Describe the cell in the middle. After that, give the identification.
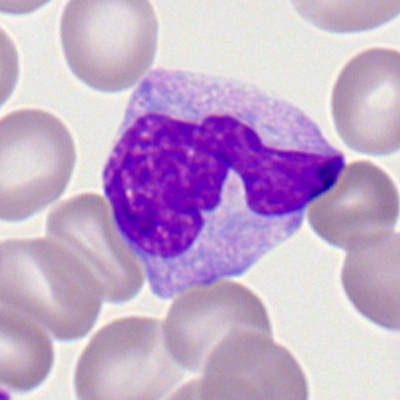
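Look at the outline first: it's irregular and angular, not round. The nucleus is one folded, curved mass with a deep notch opening downward. Its right end tapers off and runs right to the edge of the cell. There's plenty of cytoplasm, and it's pale blue-grey. This one is a monocyte.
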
